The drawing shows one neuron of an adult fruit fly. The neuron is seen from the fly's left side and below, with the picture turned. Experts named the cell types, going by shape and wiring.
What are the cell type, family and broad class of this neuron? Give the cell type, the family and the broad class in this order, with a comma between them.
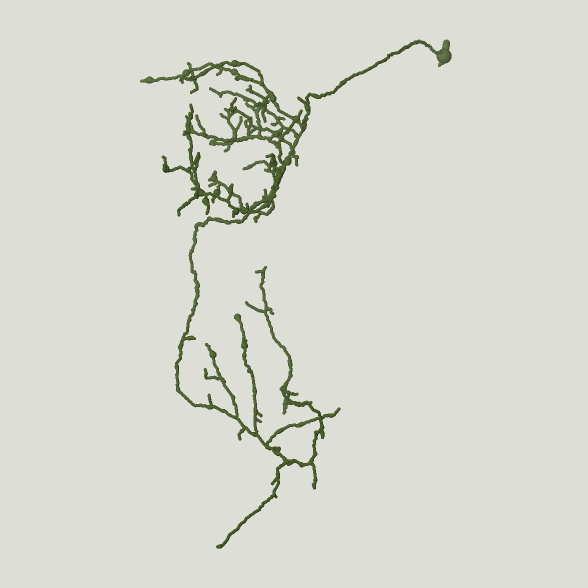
LHAV2k5, hemilineage LHa2, central-brain intrinsic neuron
